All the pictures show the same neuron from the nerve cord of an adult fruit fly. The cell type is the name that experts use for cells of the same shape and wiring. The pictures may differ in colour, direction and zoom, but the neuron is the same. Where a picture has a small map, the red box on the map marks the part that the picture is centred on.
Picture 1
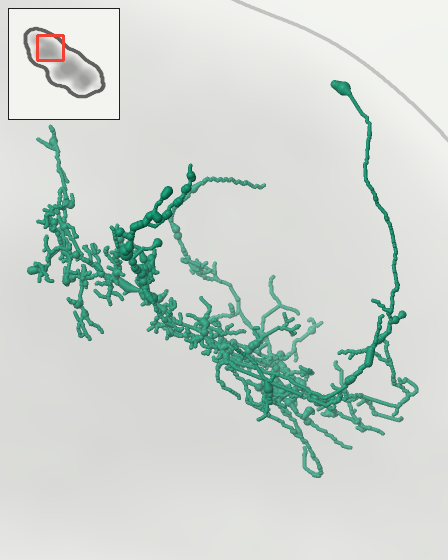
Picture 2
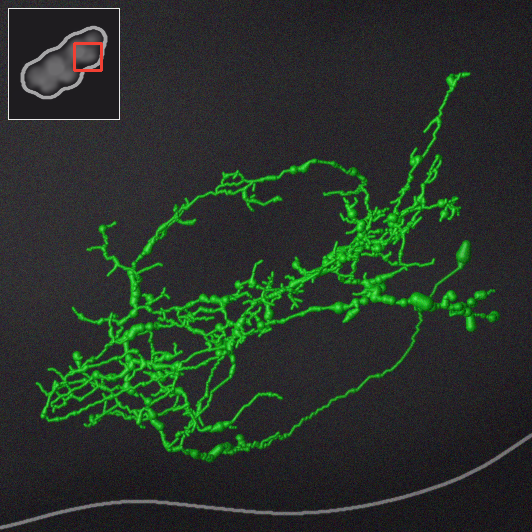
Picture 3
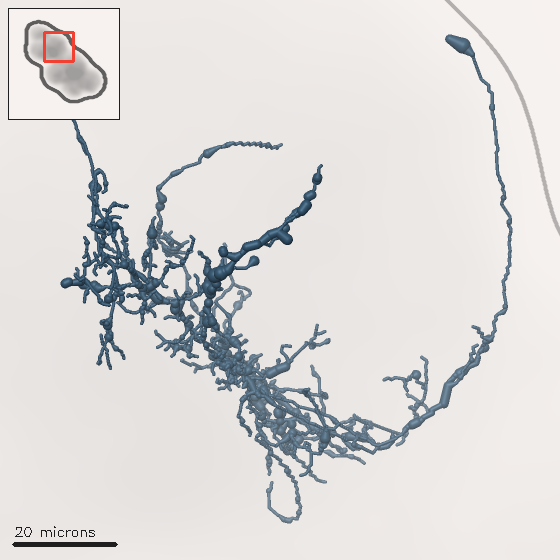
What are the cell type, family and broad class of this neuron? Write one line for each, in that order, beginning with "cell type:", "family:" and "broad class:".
cell type: IN09A060
family: hemilineage 09A
broad class: nerve-cord intrinsic neuron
